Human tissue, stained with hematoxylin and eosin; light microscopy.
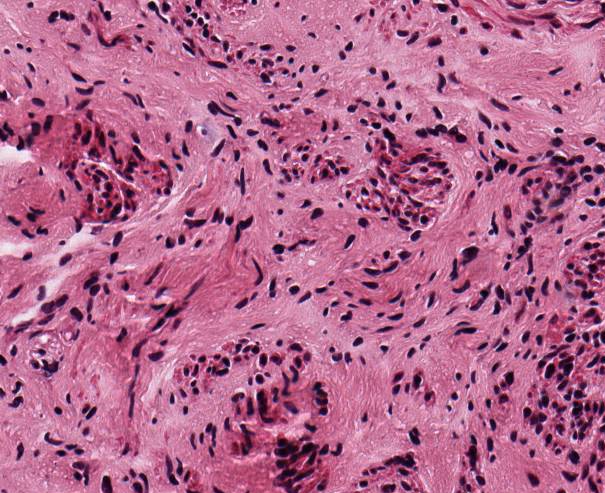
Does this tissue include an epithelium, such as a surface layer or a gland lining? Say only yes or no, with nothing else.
No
